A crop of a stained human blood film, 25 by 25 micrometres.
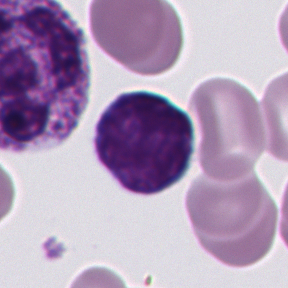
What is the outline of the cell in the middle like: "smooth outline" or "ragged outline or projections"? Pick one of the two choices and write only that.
Smooth outline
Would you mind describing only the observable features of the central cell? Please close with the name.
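Nearly the whole cell is taken up by the nucleus, leaving at most a very thin rim of cytoplasm. The chromatin is dense and deep purple, with coarse darker clumps. Nucleoli are not visible, and the cell contains no vacuoles. The cell shown is a typical lymphocyte.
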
